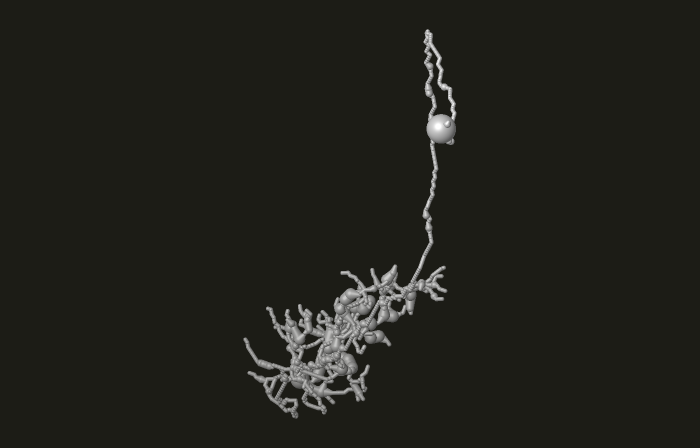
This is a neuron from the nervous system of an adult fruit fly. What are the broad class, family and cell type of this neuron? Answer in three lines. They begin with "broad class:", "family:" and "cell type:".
broad class: optic-lobe intrinsic neuron
family: LPi
cell type: LPi3a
